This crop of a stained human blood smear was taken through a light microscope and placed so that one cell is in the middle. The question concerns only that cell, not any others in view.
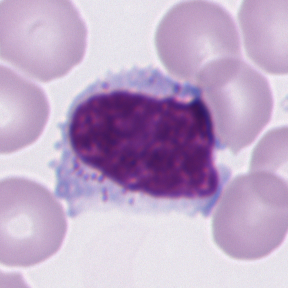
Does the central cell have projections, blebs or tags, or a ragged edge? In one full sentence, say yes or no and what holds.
Yes, what the cell shows is a rough outline, frayed or with projections, blebs or tags.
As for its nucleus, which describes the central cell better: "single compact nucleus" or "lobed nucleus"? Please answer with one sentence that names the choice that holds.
This cell's nucleus is a single compact mass, round, oval or kidney-shaped.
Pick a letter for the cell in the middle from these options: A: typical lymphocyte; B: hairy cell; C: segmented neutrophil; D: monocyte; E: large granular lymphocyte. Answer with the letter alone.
E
